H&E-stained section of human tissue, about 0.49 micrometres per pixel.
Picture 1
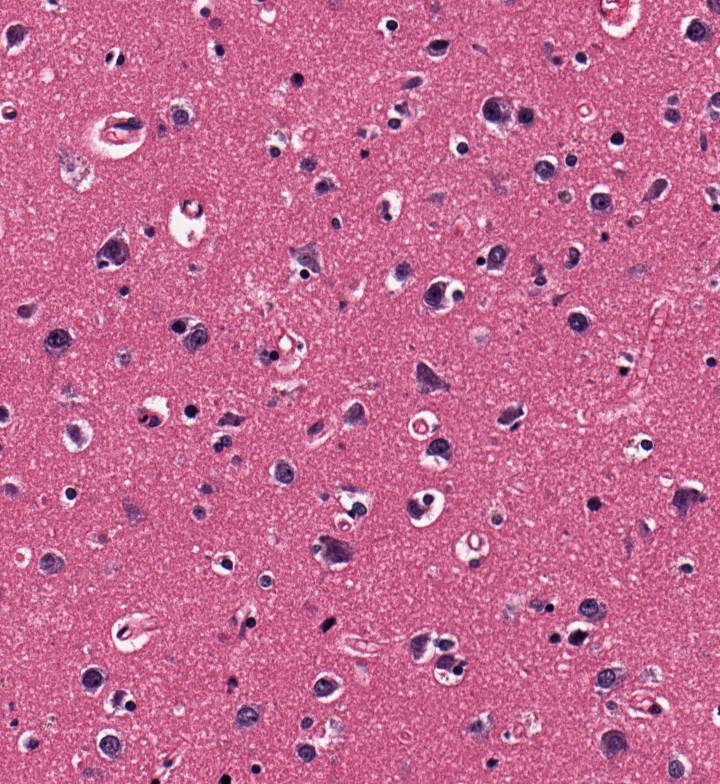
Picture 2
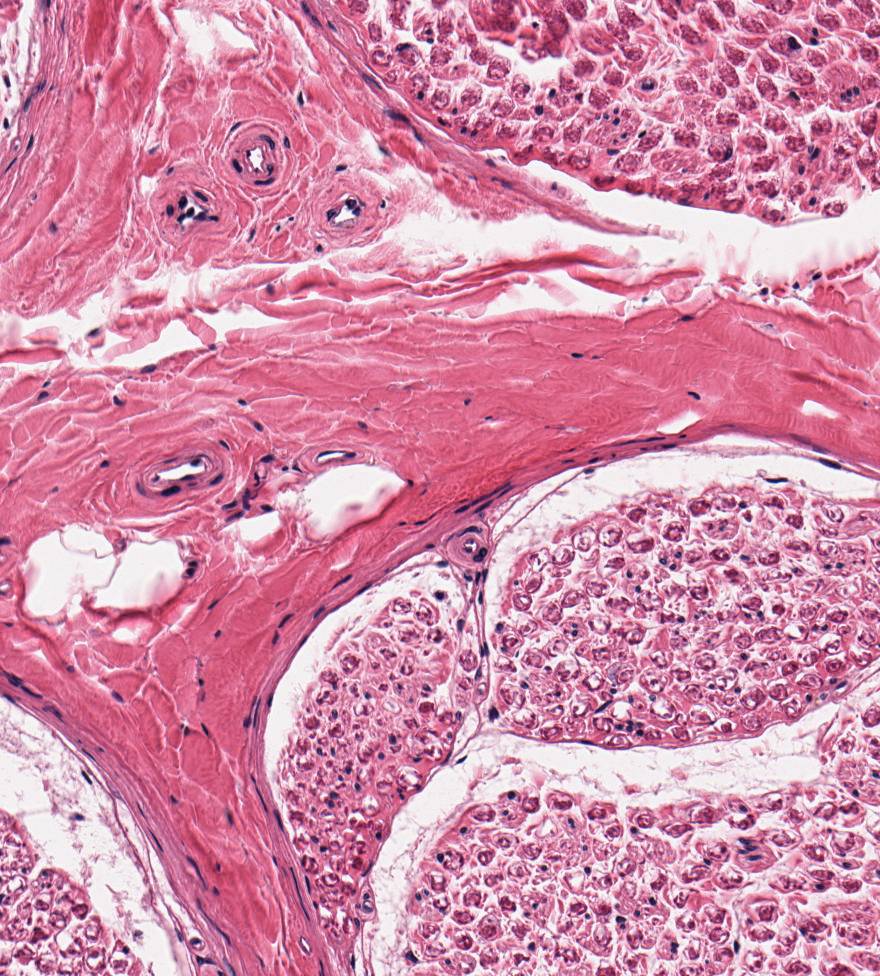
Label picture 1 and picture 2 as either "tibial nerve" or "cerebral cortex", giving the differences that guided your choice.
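First, identity: picture 1 is cerebral cortex; picture 2 is tibial nerve. Second, arrangement: in picture 1 cells lie singly, fairly evenly scattered, without clusters, rows or units; picture 2 has rounded bundles separated by broad bands of dense pink connective tissue. Third, cells: picture 1 has larger angular or triangular cells with purple cytoplasm and paler round nuclei, some with one distinct nucleolus, among many small dense dark nuclei; picture 2 has fibres cut across as small round profiles, many with a pale rim around a pink core.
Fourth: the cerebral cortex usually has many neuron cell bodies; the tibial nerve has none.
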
